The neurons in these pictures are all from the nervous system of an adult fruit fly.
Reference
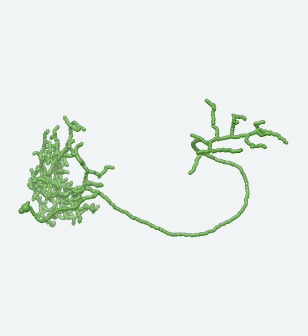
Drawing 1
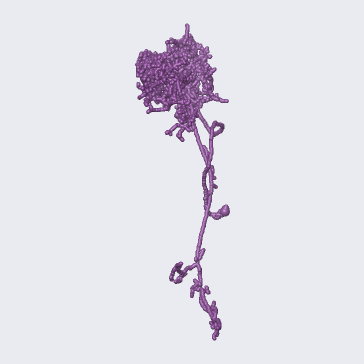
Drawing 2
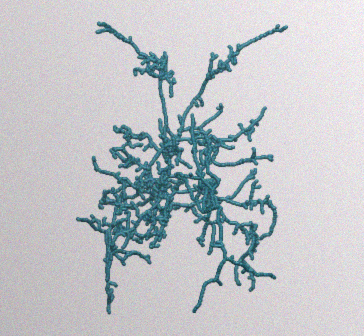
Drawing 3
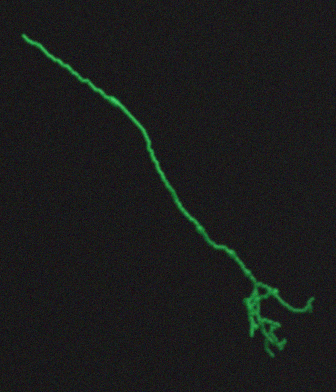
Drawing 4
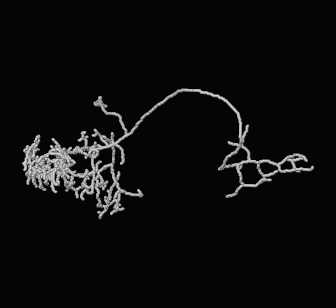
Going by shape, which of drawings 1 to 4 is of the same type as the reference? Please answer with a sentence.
Drawing 4 shows a neuron of the same cell type.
